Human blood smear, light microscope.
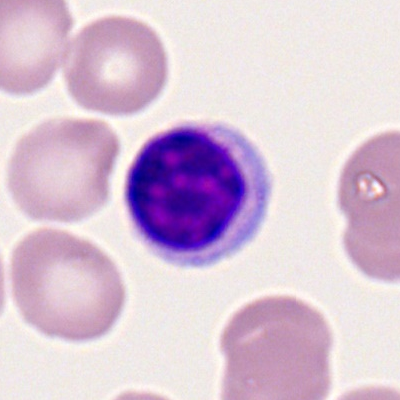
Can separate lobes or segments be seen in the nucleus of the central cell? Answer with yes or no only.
No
